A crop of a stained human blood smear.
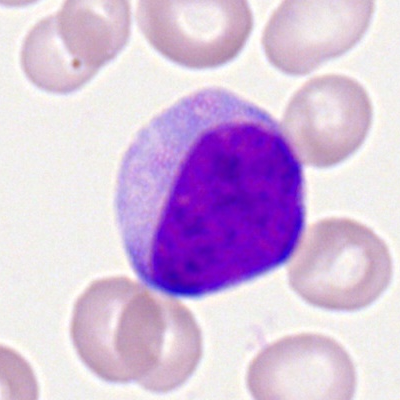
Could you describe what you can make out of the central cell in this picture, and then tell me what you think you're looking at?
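The nucleus here sits off-centre, over toward the right side of the cell. Its chromatin stains deep purple, with darker clumps scattered through it. On the left, the cytoplasm makes a pale bluish-lilac crescent holding fine, faint pinkish granules. That one is a myeloblast.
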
